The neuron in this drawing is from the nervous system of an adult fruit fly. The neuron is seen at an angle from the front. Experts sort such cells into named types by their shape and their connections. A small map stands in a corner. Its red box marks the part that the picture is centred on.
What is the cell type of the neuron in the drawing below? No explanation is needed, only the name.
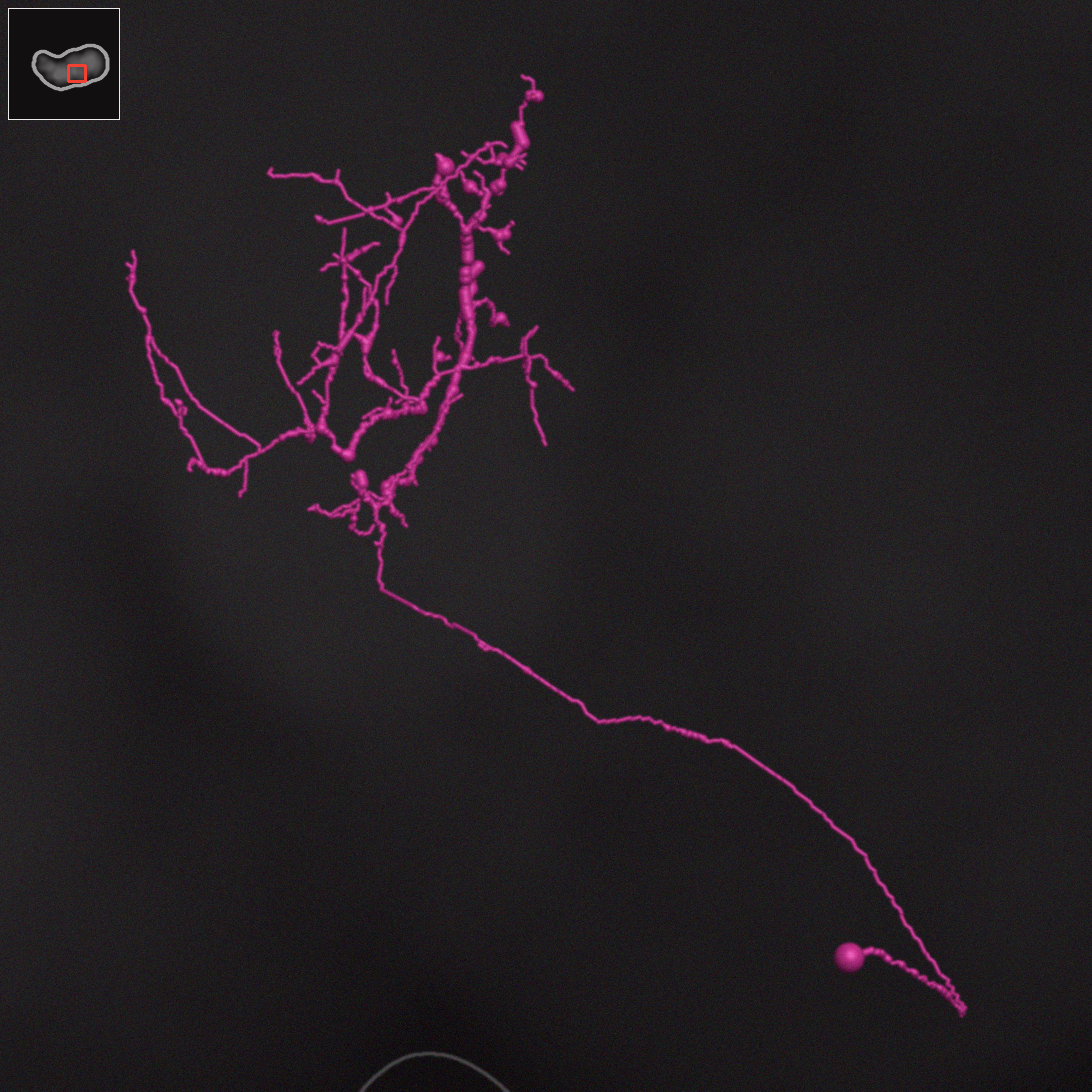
PS323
